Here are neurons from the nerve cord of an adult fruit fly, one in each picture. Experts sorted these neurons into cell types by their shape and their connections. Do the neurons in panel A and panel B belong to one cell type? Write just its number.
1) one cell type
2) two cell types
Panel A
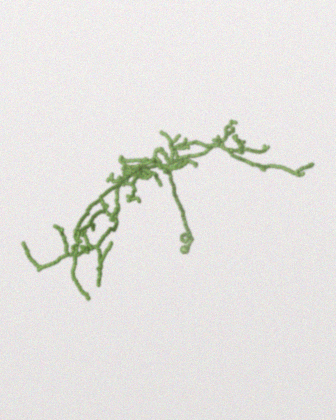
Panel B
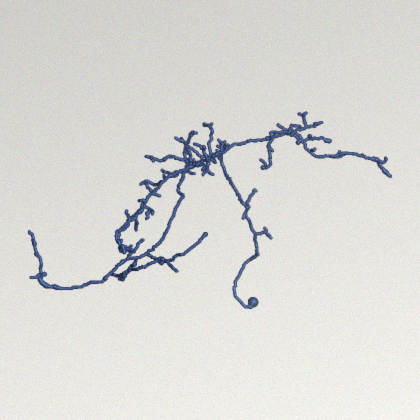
1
